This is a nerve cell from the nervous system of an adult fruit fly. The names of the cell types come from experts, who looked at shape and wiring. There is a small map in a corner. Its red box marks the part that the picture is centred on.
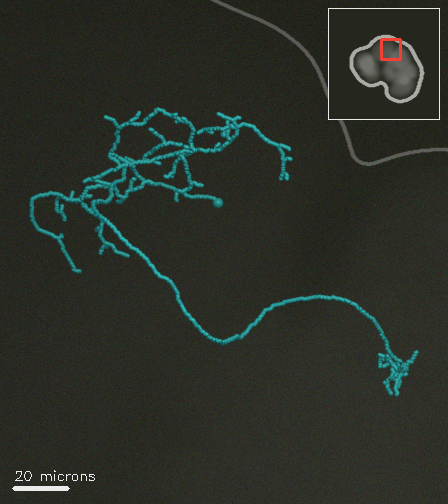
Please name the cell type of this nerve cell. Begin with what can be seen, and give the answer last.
Its cell body lies in the middle of the picture. By the scale bar it is about 140 microns wide in this view. The picture shows dozens of branch ends. This is a visual projection neuron. It is of cell type MeTu2b.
